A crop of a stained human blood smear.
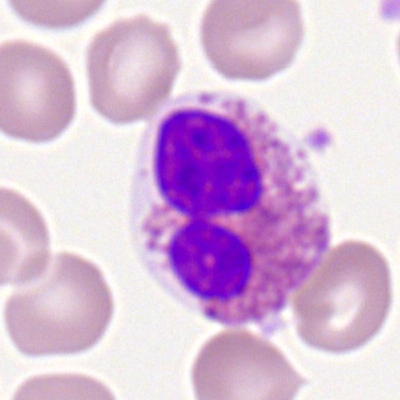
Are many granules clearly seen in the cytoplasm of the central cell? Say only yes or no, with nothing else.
Yes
